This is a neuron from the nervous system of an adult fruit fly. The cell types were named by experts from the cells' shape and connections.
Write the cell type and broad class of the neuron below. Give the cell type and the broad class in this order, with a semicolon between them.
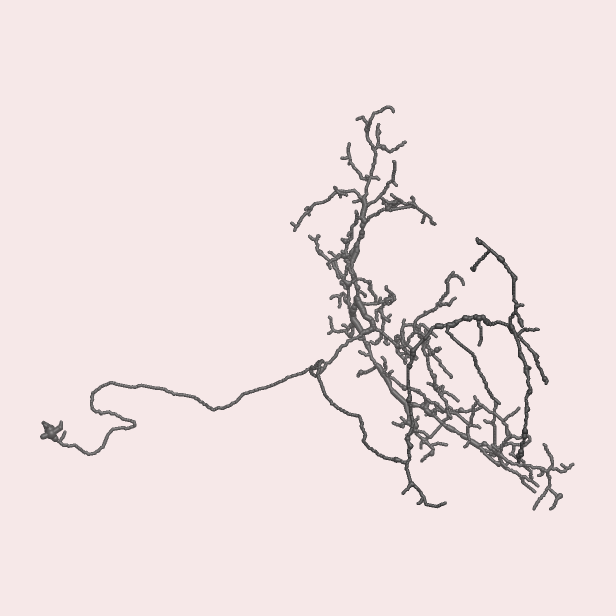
GNG658; central-brain intrinsic neuron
